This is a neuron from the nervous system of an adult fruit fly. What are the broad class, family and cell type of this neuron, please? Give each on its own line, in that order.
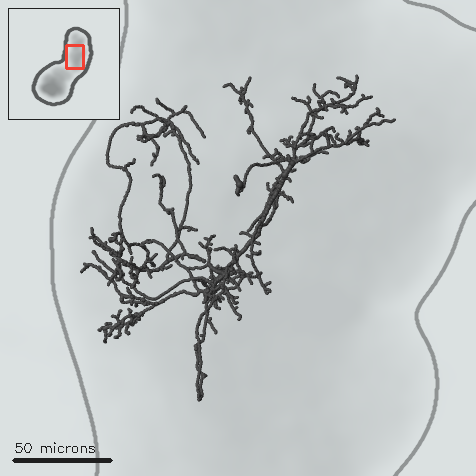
nerve-cord intrinsic neuron
hemilineage 18B
IN18B034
